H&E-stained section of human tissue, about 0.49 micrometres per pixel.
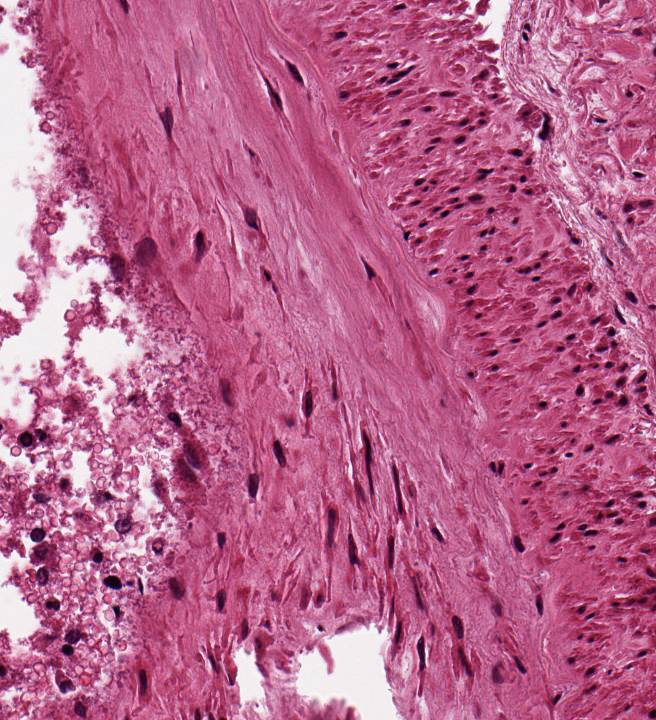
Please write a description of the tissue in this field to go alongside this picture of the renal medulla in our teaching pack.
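The broad middle band consists of pink fibrous tissue with fibres running along its length. Its nuclei are sparse, dark and elongated, aligned with the fibres. To the right of this band lies a densely cellular band, in which many small oval nuclei are evenly spread through pink cytoplasm. The upper right corner contains looser, paler tissue with wavy collagen fibres.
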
